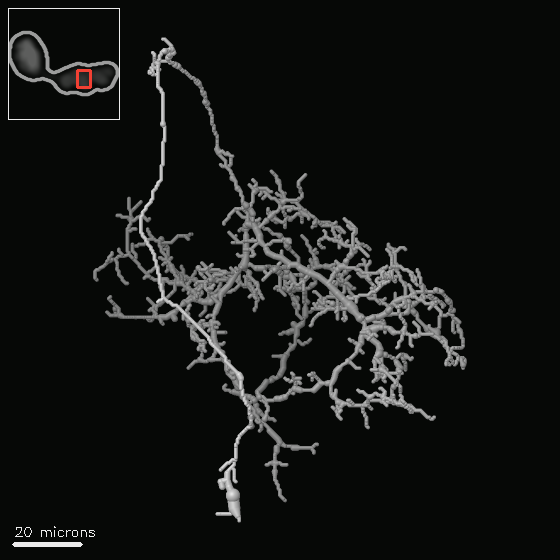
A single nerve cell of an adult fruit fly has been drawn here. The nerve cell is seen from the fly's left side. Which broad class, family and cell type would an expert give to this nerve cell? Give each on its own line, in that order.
nerve-cord intrinsic neuron
hemilineage 06B
IN06B029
